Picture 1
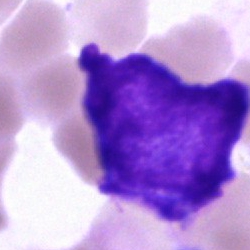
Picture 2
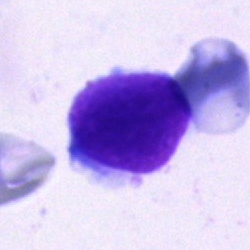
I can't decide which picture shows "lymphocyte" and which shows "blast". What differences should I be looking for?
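Blast in picture 1, lymphocyte in picture 2. Chromatin: picture 1 finely stippled, with small paler speckles and no coarse dark clumps; picture 2 dense and deep purple.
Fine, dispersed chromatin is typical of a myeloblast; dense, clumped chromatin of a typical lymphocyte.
Outline: picture 1 irregular and angular, several blunt corners, a small rounded knob at the upper left; picture 2 rounded and slightly oval, edge somewhat uneven, small pale blebs off the lower margin. Picture 2 further: nucleus filling nearly the whole cell, a scant rim of pale cytoplasm mainly along the lower edge, no nucleoli.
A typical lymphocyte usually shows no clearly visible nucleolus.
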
